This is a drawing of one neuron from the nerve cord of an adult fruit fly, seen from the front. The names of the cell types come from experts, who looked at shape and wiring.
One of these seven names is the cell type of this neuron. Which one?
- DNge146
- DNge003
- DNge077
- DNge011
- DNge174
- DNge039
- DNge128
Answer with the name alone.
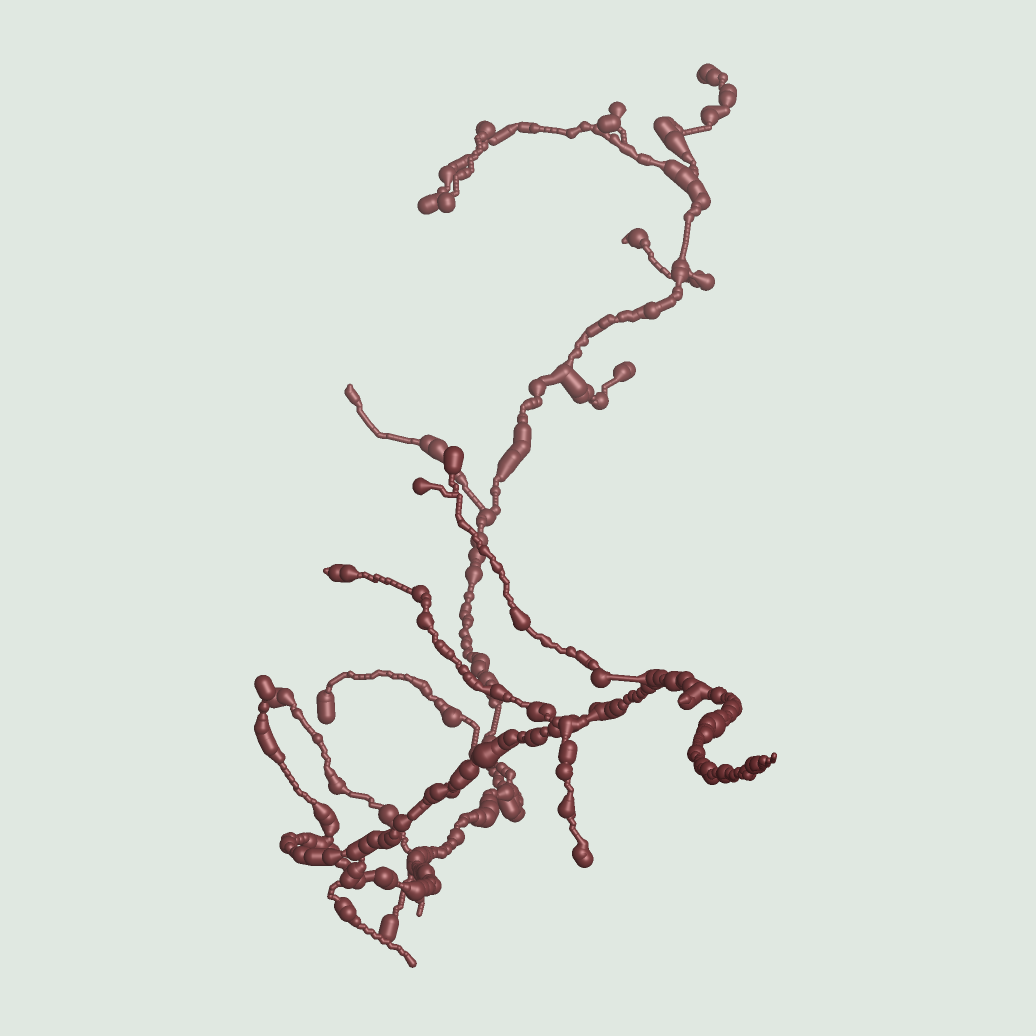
DNge128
